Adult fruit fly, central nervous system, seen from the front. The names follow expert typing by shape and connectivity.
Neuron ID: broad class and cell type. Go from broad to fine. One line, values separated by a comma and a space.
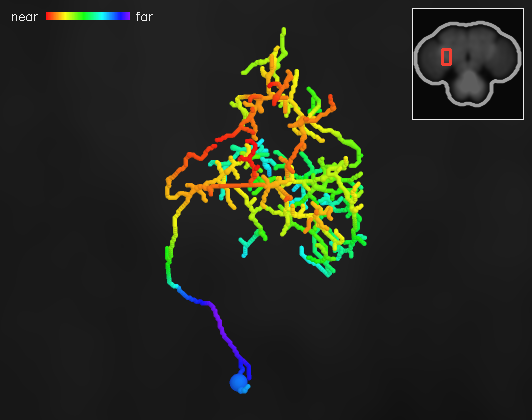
central-brain intrinsic neuron, CB3233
